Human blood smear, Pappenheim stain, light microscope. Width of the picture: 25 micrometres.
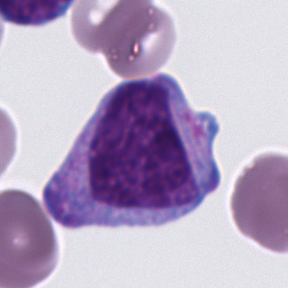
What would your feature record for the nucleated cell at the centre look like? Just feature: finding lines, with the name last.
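Cytoplasm: pale blue-lilac, deeper blue at cell edge
Cytoplasmic band: widest on lower-left side of nucleus
Granules: fine, reddish-purple, scattered in cytoplasm
Outline: small blunt cytoplasmic bulge at right edge
Nucleus: about 60% of cell's area
Name: atypical promyelocyte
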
